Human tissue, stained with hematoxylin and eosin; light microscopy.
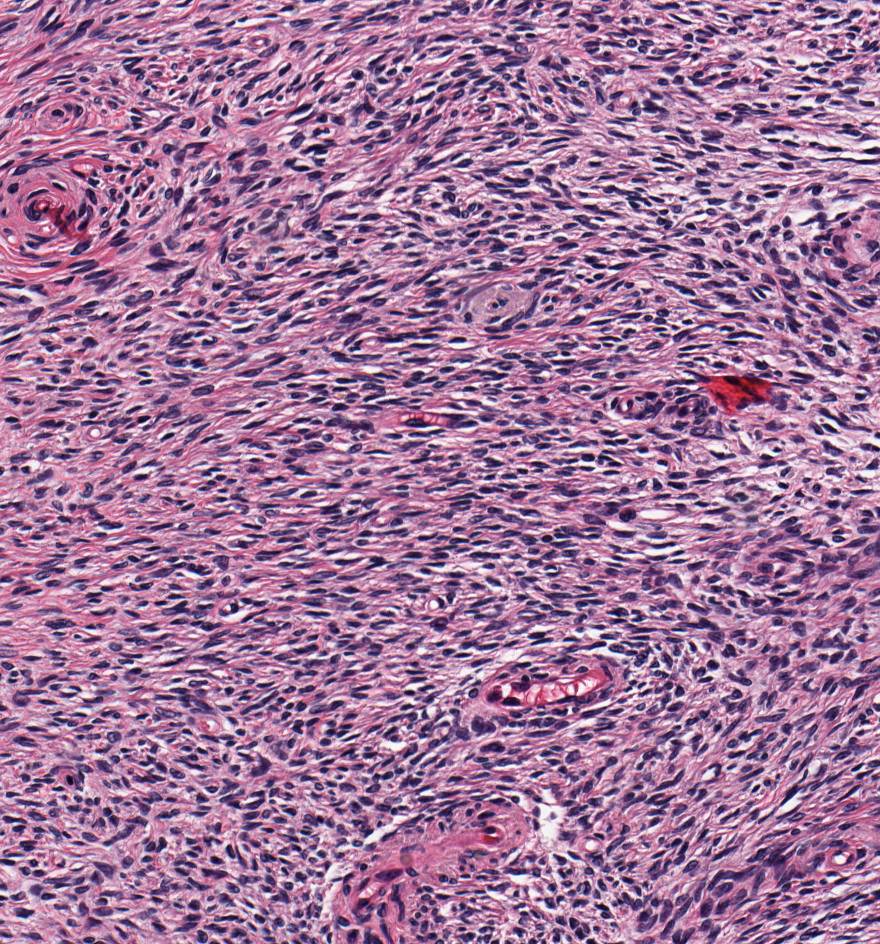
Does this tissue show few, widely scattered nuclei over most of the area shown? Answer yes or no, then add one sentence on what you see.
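No. Densely packed spindle cells fill the whole field in short fascicles that run in many different directions.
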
